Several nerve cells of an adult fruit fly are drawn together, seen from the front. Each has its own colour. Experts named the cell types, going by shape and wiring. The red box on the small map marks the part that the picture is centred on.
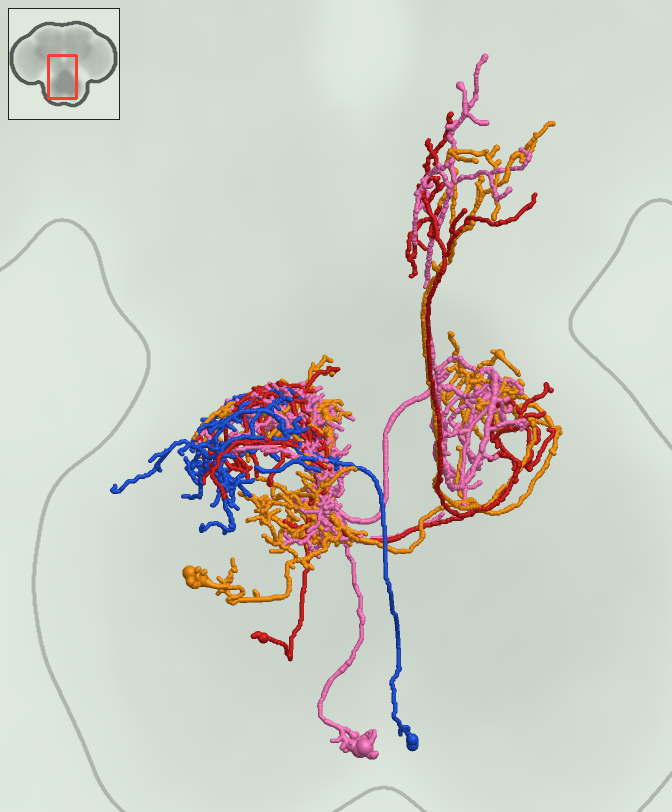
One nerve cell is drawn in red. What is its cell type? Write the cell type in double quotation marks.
"AN07B049"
